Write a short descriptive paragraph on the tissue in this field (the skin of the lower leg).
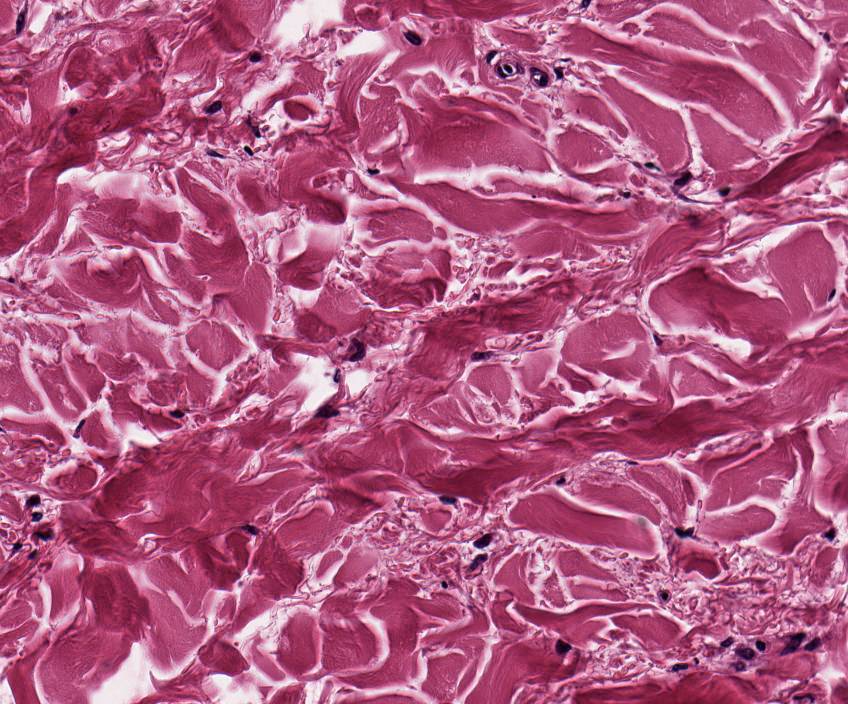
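Thick, deeply eosinophilic collagen bundles fill the whole field, interlacing haphazardly. Between them lie sparse, single fibroblasts with small, dark, mostly elongated nuclei. Looser, finer, wispy fibres form small patches, notably centrally and lower right. A small vessel near top centre has a few nuclei in its wall.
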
